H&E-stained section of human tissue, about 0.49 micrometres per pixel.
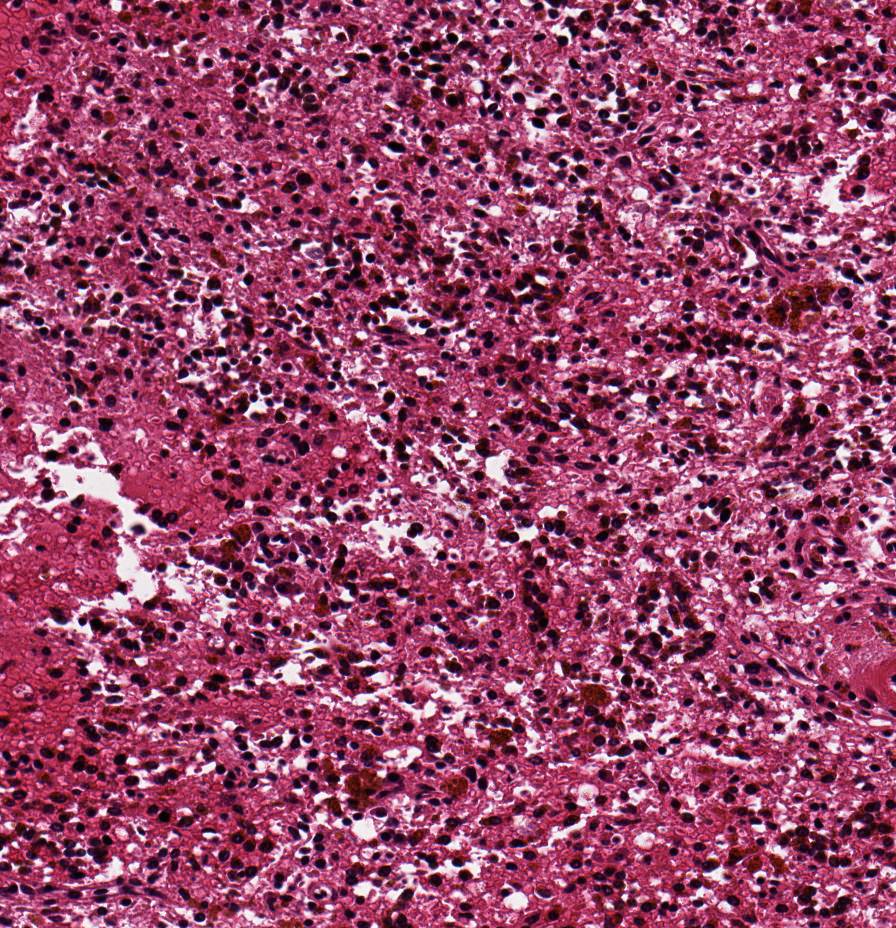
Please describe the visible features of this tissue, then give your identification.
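Diffuse sheet of densely packed cells; no glands, tubules or other organised units. Nuclei mostly small, round, dark. Brown granular pigment in scattered clumps throughout. Pink homogeneous areas with few cells along the left side. Tissue: spleen.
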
